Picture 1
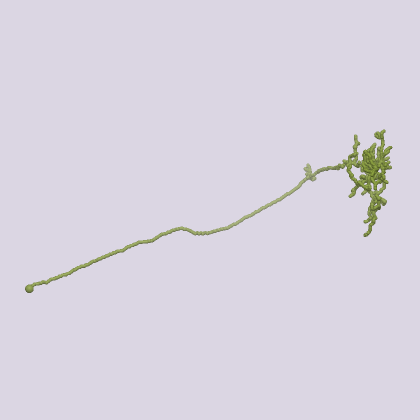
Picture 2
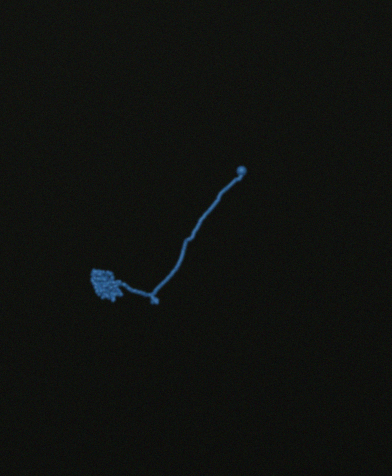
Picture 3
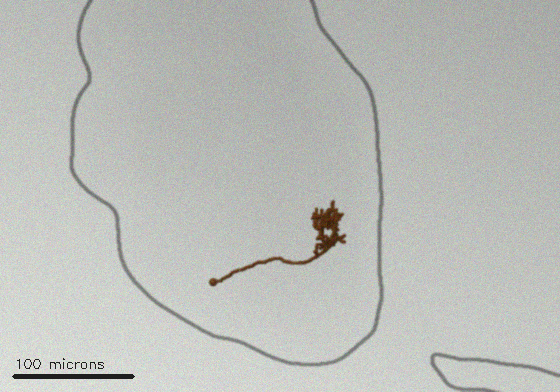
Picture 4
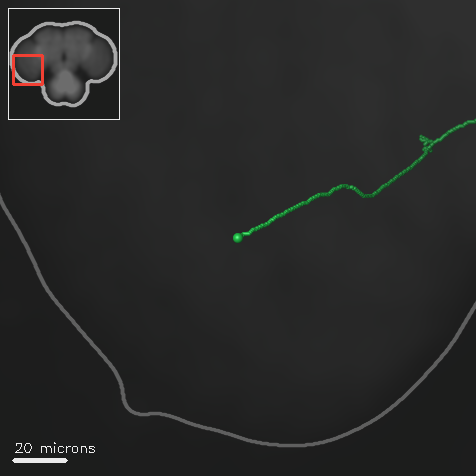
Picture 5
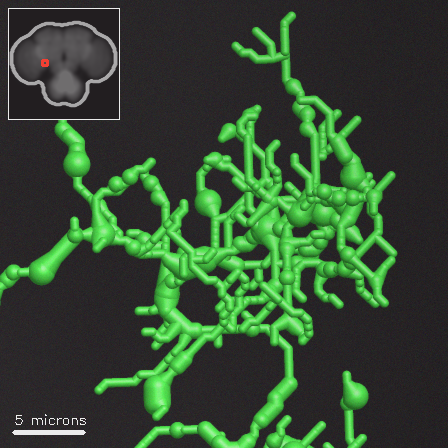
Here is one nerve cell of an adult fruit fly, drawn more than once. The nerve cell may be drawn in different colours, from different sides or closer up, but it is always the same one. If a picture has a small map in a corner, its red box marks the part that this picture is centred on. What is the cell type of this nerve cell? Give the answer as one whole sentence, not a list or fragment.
By its cell type, the nerve cell is Tm24.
